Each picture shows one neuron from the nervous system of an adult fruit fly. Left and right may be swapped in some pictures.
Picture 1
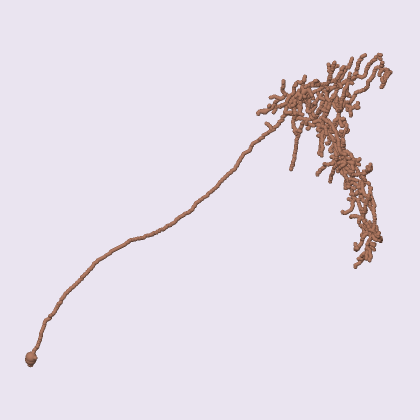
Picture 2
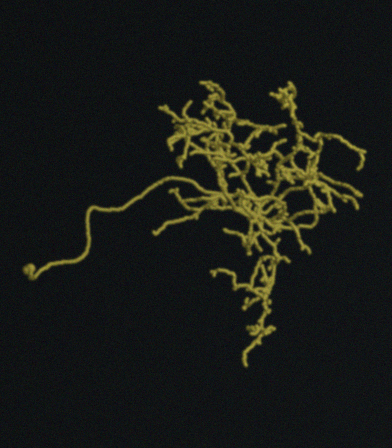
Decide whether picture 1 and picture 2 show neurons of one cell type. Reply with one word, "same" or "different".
different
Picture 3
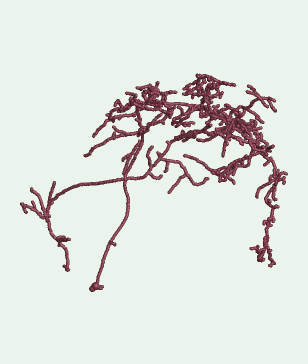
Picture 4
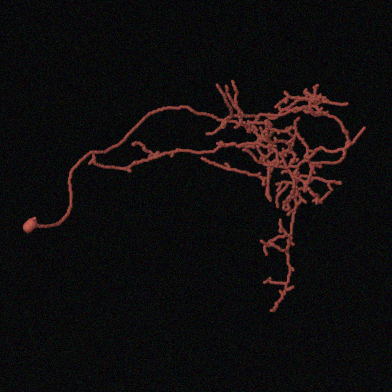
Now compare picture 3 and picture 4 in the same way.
different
